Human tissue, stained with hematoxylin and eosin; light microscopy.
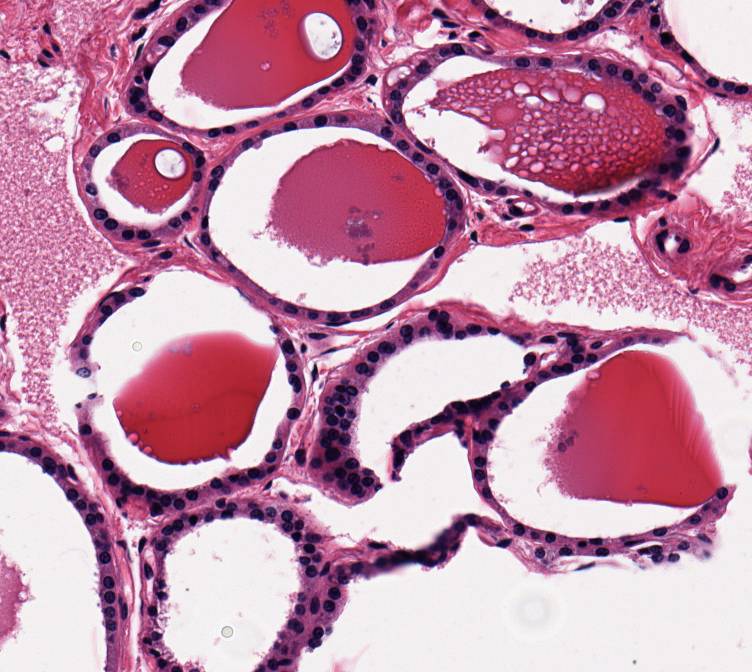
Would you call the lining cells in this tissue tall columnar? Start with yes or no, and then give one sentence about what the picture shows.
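No. Each follicle is lined by a single layer of low cuboidal epithelial cells.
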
